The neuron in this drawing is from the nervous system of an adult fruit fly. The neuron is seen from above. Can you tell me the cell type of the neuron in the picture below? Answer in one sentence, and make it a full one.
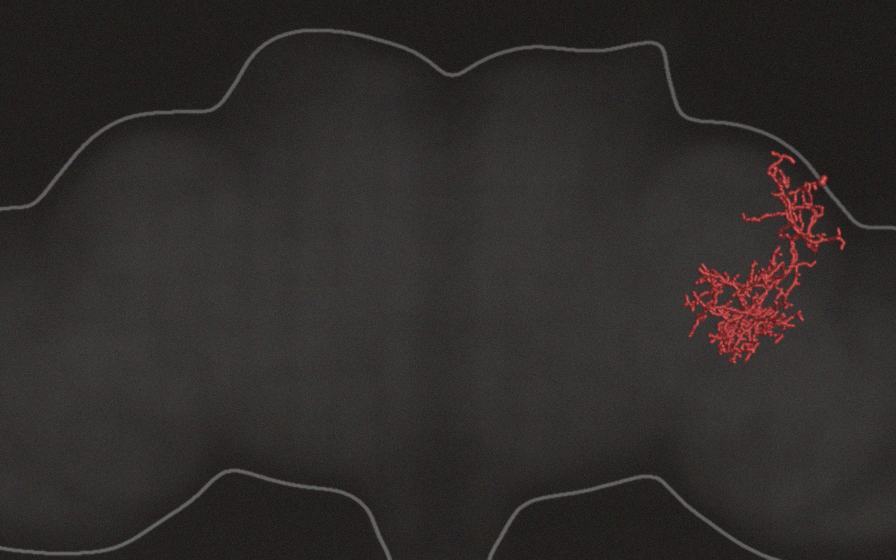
The cell type this neuron represents is AVLP405.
